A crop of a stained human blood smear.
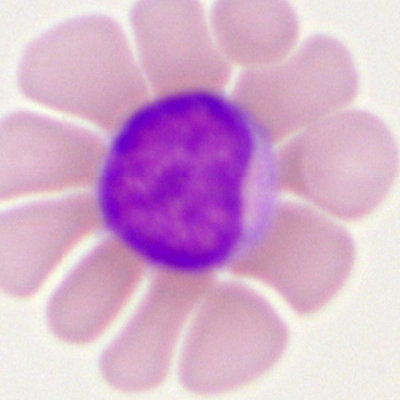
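Myeloblast, the central cell. Notice first how its nucleus fills most of the cell. Now look closely at the chromatin: it is dark purple, mottled with paler patches. The cytoplasm is scant and shows mainly as a crescent on the right side, where you can see its pale bluish-lilac colour.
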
